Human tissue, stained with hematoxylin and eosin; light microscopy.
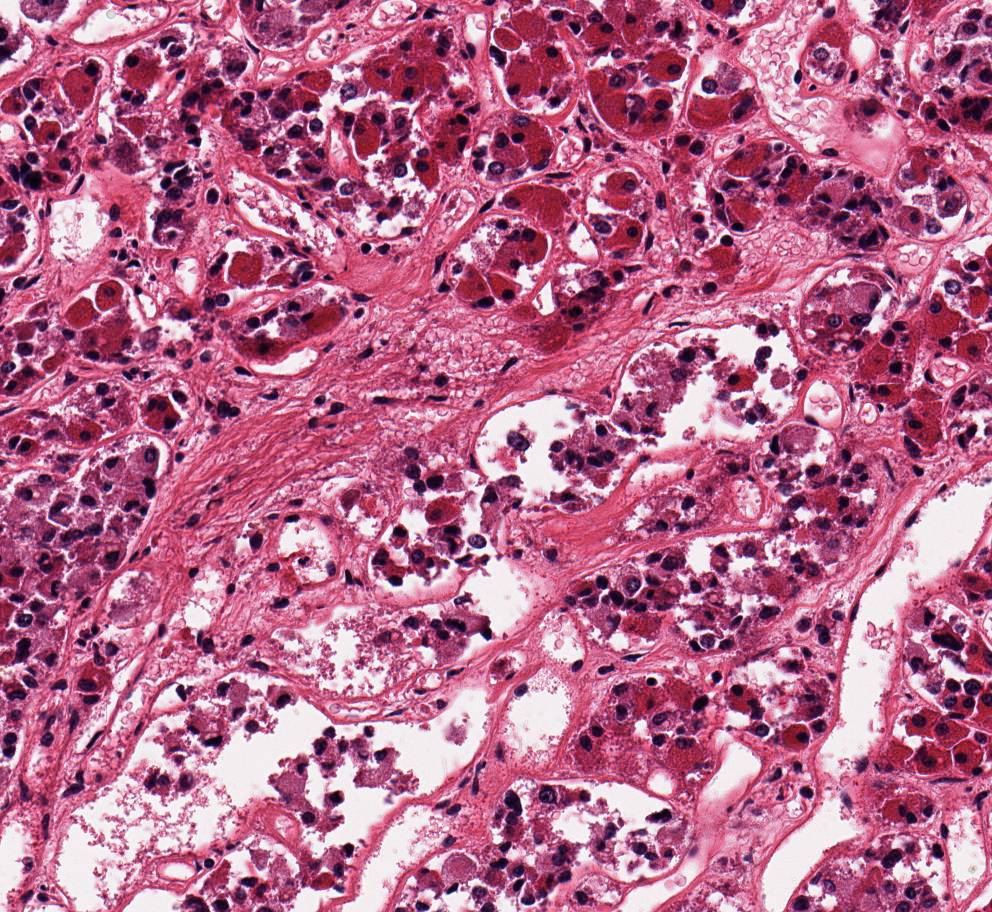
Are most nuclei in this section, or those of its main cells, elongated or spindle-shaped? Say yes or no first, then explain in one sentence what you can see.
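No. The nuclei are small, round and darkly stained.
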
